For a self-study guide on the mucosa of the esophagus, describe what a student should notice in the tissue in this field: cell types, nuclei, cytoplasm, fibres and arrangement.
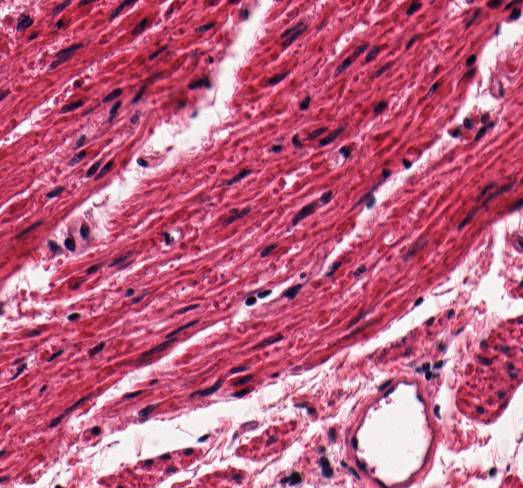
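Nuclei dark, elongated, lying within the fibres and aligned along their length. Upper half: narrow white clefts separating the fibres into parallel bundles. Lower right: small vessel, round empty lumen. Fat cells: none anywhere in the field.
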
